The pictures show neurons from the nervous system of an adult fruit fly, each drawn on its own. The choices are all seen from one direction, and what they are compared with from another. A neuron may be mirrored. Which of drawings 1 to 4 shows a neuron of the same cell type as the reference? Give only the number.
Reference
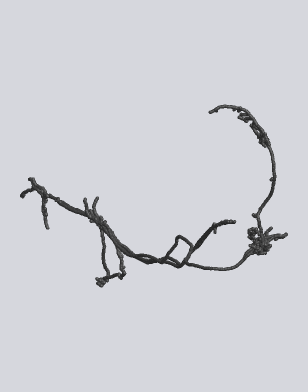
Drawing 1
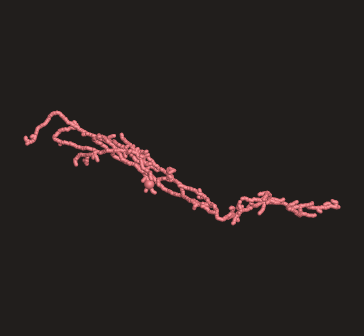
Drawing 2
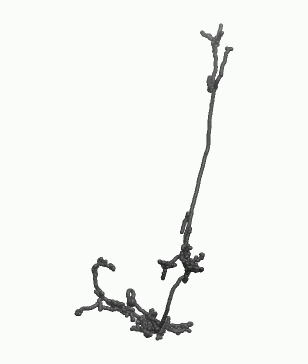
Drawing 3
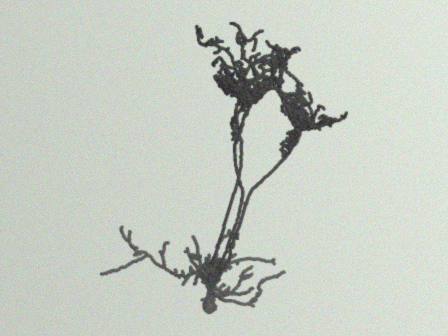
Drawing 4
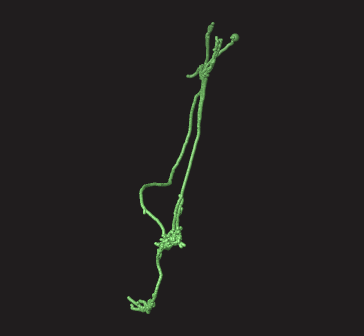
4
